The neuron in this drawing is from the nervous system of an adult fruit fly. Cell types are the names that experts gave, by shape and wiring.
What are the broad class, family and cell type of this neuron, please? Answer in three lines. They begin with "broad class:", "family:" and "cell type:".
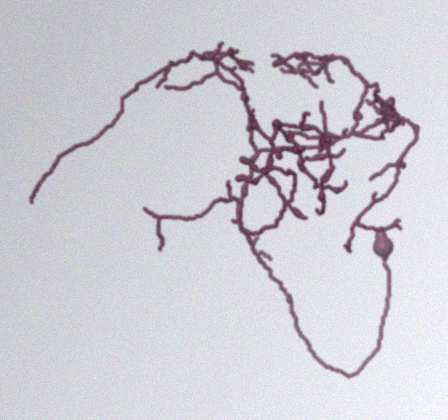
broad class: central-brain intrinsic neuron
family: hemilineage SLPal3_and_SLPal4_dorsal
cell type: CB2302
